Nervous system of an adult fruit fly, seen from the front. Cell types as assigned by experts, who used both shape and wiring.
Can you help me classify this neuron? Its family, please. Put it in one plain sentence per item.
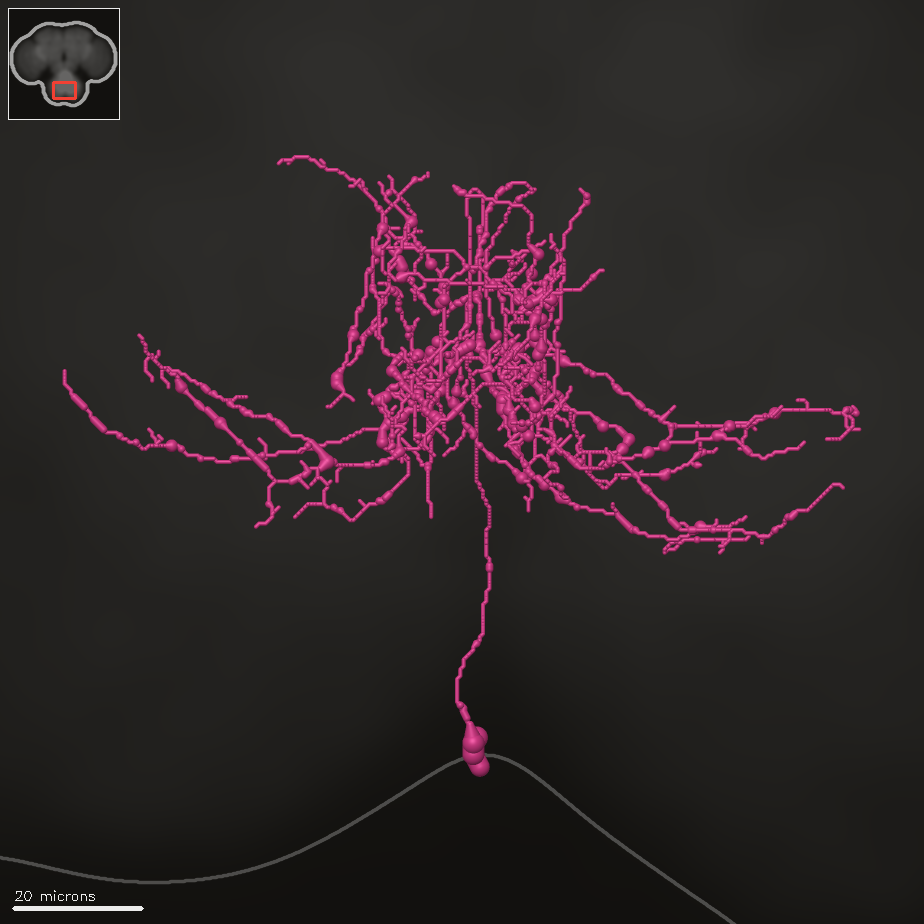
The family is hemilineage 00A.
